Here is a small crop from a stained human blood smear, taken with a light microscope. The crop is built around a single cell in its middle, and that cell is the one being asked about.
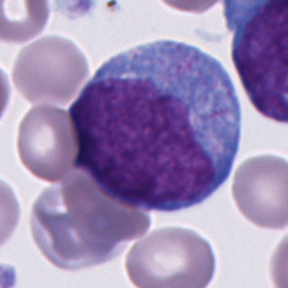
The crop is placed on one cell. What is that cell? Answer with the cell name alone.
promyelocyte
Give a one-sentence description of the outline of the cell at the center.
Nothing juts out from the margin, which is smooth throughout.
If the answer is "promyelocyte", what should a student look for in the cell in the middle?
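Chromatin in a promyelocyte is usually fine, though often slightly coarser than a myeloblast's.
Here it is finely granular, not coarsely clumped: fits a promyelocyte.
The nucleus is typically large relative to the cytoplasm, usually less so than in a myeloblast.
Cytoplasm here: blue, a broad crescent on the upper right side. Nucleus off-centre, toward the lower left. Fine reddish-purple granules scattered through the cytoplasm.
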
